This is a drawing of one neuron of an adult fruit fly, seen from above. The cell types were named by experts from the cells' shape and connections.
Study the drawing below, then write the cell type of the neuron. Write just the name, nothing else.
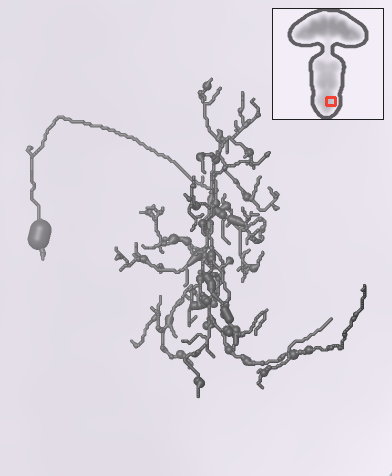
IN14A084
